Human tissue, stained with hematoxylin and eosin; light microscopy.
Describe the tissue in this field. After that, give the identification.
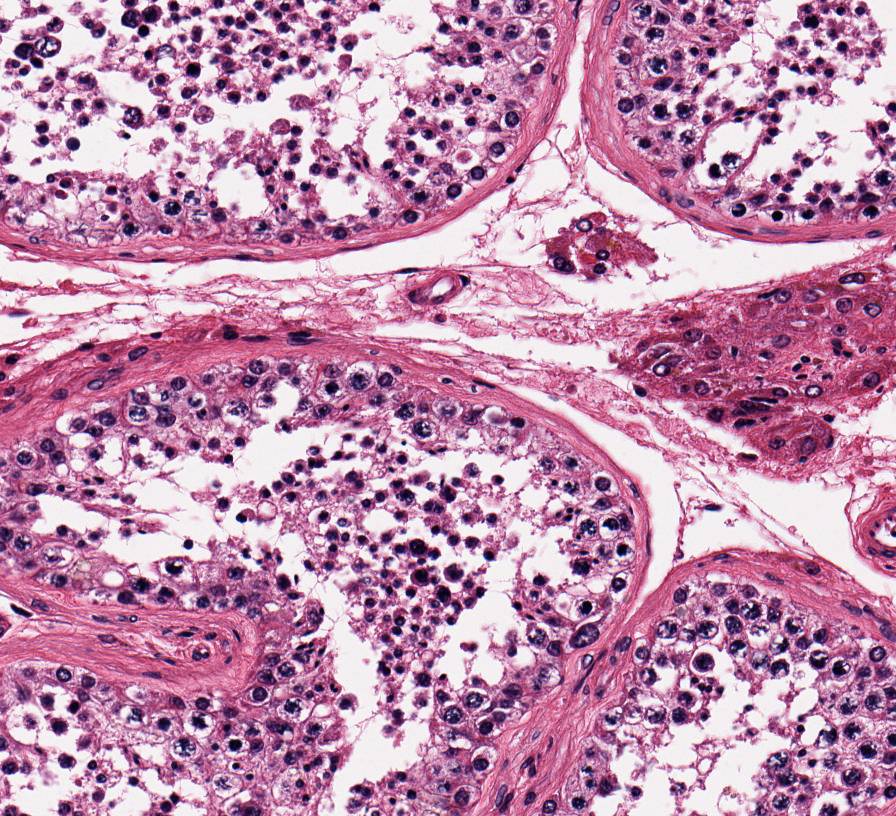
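Many layers of germ cells, not one, line the tubules. At the right edge, between tubules, lies a cluster of large polygonal cells with abundant pink cytoplasm and round nuclei. The interstitium is loose and pale: fine wavy strands with clear spaces. This is testis.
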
